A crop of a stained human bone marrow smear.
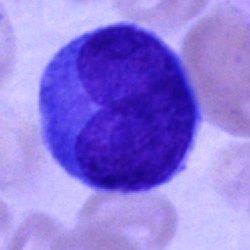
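Blast, central cell of a stained bone marrow smear. Outline round and smooth. Nucleus kidney-shaped, with a notch on its left side. Nucleus fills most of the cell and sits toward the right. Cytoplasm deep blue.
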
